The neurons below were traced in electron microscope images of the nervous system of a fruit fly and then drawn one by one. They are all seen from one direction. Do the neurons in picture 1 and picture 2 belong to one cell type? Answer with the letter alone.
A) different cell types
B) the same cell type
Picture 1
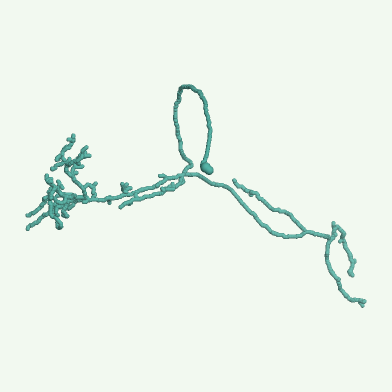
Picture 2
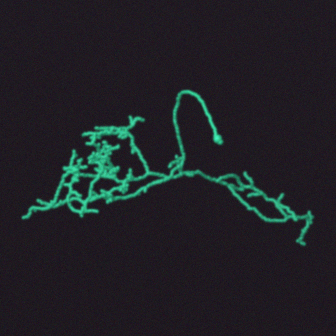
A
